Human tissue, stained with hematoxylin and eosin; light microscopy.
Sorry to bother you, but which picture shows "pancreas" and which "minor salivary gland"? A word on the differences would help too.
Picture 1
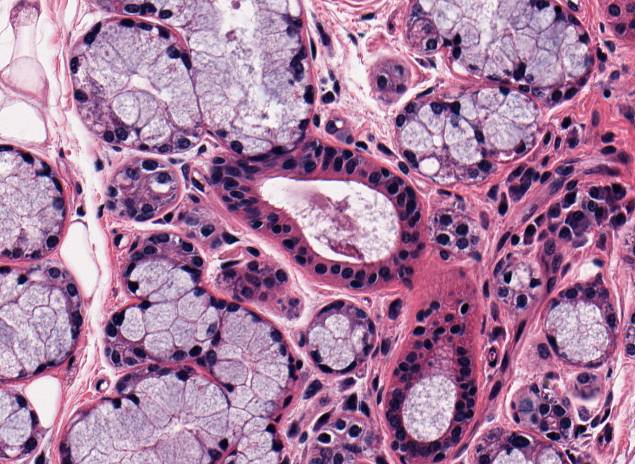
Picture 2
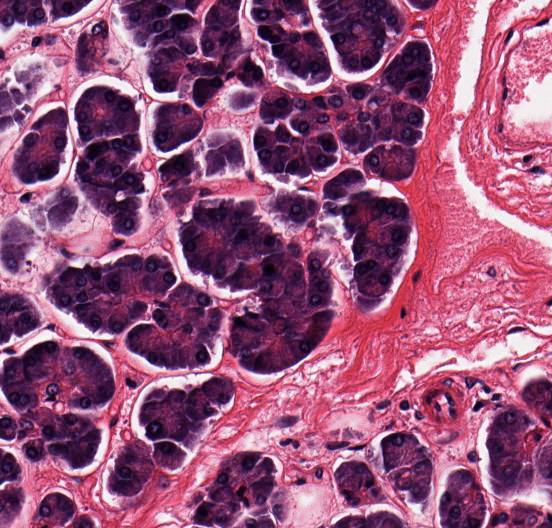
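Picture 1 is the minor salivary gland, and picture 2 is the pancreas. Look first at picture 1, where rounded clusters of mucous acini fill most of the field, parted by thin bands of pink connective tissue. Those acinar cells have pale grey-blue, finely foamy cytoplasm, and their dark nuclei are pressed flat against the base of each cell.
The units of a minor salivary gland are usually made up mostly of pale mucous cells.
Now turn to picture 2: closely packed clusters of glandular acini fill the left and most of the field, and a band of connective tissue runs down the right side. Each acinus is a rounded cluster of pyramidal cells, the acini are grouped into small lobules, and the cytoplasm is deep purple and strongly basophilic.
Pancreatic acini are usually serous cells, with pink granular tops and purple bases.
The connective tissue just right of centre is pink, with wavy collagen fibres and sparse nuclei.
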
